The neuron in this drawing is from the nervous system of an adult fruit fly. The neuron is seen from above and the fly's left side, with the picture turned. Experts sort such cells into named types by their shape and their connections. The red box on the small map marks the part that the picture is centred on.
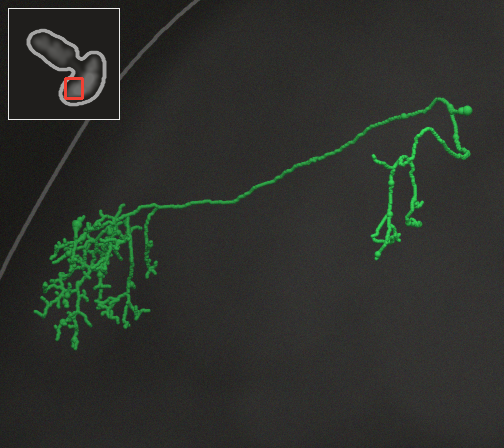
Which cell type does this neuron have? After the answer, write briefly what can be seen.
It is of cell type MeLo3a. It is an optic-lobe intrinsic neuron. It is in the brain and does not reach the nerve cord. Its cell body lies at the upper right of the picture. The picture shows dozens of branch ends.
